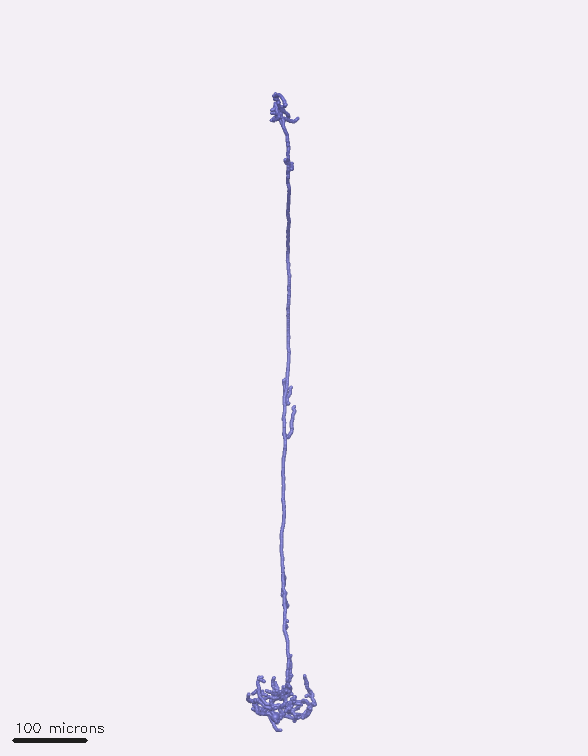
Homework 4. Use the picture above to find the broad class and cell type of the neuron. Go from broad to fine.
ascending neuron; ANXXX254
